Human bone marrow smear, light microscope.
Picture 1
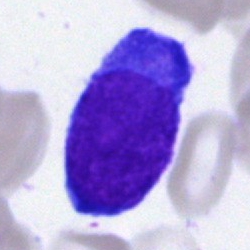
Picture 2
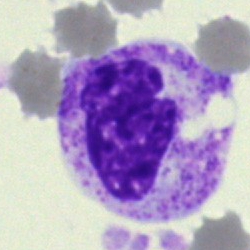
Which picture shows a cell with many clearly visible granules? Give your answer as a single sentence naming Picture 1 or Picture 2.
The cell of picture 2 has a cytoplasm rich in visible granules.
